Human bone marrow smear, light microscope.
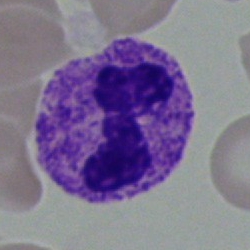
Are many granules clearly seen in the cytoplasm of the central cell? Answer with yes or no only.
Yes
